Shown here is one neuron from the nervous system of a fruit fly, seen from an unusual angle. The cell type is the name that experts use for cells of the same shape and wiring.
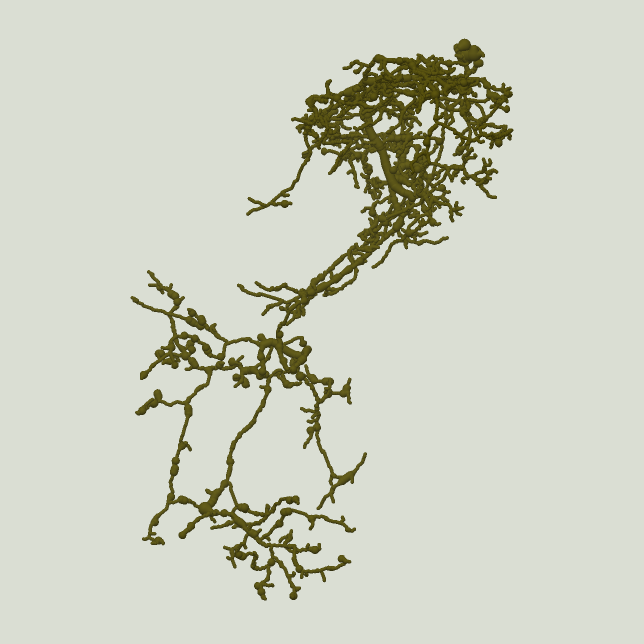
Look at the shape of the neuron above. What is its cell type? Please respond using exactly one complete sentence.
The cell type for the neuron is SMP050.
